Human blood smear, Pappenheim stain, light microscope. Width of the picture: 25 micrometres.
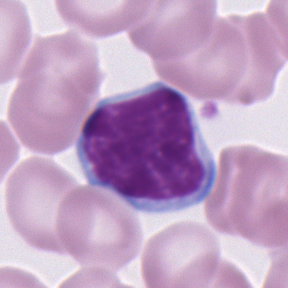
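Typical lymphocyte, stained peripheral blood smear. Nucleus single, rounded, unlobed, about 11 micrometres across, filling most of the cell. Chromatin dark purple, densely clumped. Cytoplasm a thin rim only.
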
